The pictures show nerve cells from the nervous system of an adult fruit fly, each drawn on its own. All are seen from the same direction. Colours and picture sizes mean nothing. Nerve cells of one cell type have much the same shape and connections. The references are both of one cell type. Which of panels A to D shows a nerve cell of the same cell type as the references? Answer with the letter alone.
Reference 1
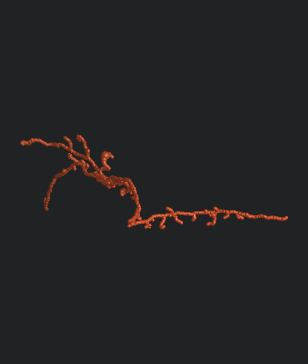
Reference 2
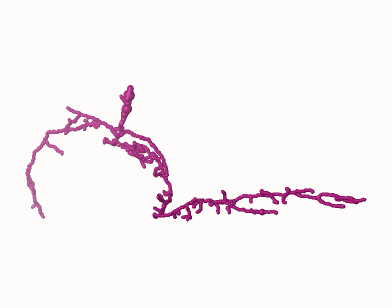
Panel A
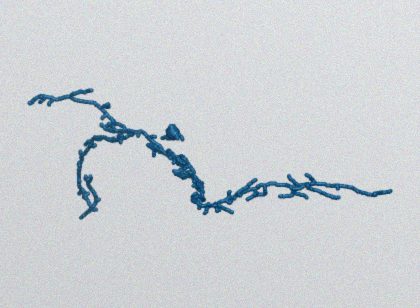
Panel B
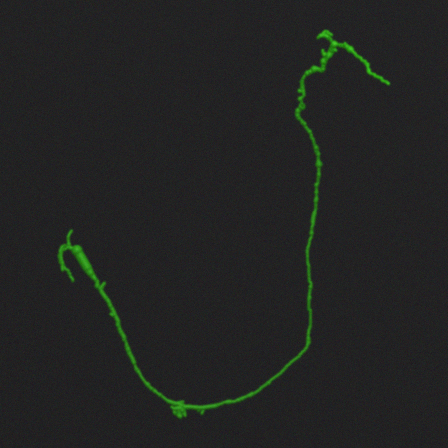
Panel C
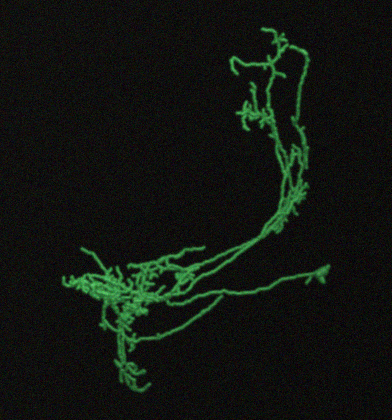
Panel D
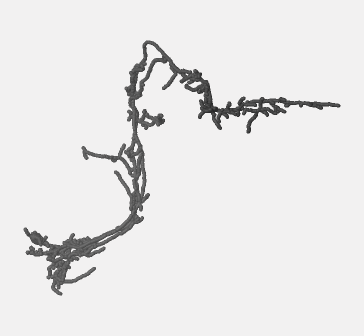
A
